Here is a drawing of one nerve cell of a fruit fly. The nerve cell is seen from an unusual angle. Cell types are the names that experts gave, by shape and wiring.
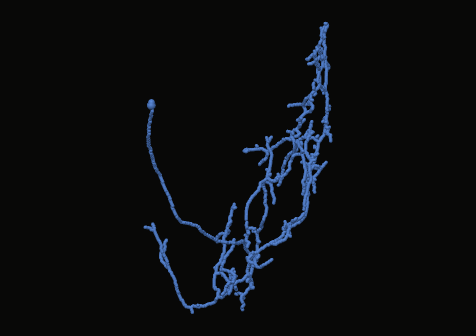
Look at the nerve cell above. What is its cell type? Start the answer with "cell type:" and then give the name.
cell type: IN13B080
